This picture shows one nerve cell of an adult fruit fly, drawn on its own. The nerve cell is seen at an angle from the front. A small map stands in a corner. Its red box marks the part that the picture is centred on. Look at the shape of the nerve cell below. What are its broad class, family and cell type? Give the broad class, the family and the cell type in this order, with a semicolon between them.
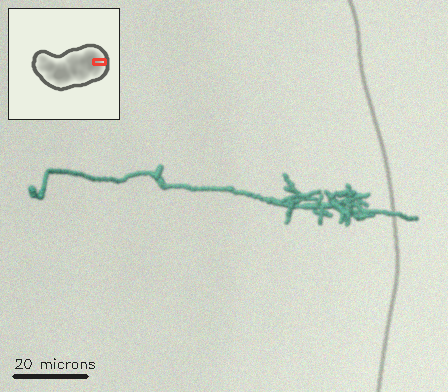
optic-lobe intrinsic neuron; Tm; Tm2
